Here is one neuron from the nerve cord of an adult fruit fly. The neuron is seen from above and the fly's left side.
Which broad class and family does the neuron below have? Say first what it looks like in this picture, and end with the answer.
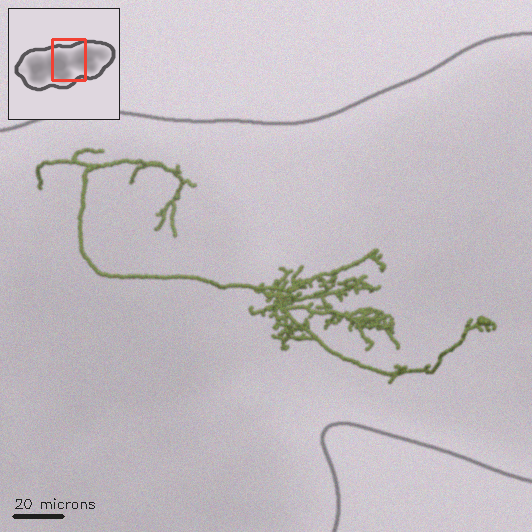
By the scale bar it is about 190 microns wide in this view. Dozens of branch ends can be seen. Its broad class is nerve-cord intrinsic neuron. Its family is hemilineage 18B.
